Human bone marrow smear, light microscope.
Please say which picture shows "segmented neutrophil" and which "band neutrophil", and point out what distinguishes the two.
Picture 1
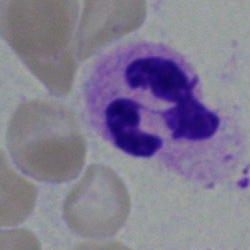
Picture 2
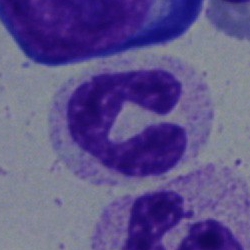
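Picture 1 shows a segmented neutrophil, and picture 2 shows a band neutrophil. First, the nucleus: in picture 2 it is a single curved, C-shaped band without segments, its open side facing right.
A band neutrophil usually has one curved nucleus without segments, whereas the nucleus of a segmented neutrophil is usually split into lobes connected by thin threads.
Second, the chromatin: it is dense and deep purple in picture 1, and dense and dark purple with coarse clumping in picture 2. Third, the cytoplasm: picture 1 has plentiful, pale pinkish-lilac cytoplasm with fine, faint lilac granules and no vacuoles, while picture 2 has fine, faint purplish granules.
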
